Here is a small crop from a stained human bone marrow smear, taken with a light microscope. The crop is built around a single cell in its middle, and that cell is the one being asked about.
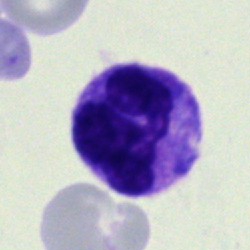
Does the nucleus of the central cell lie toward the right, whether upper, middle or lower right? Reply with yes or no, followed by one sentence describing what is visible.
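No. The nucleus fills most of the cell, leaving cytoplasm mainly on the right side.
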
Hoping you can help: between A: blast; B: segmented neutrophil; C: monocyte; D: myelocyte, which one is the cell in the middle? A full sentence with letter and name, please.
Option C, which names the central cell as a monocyte, is correct.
